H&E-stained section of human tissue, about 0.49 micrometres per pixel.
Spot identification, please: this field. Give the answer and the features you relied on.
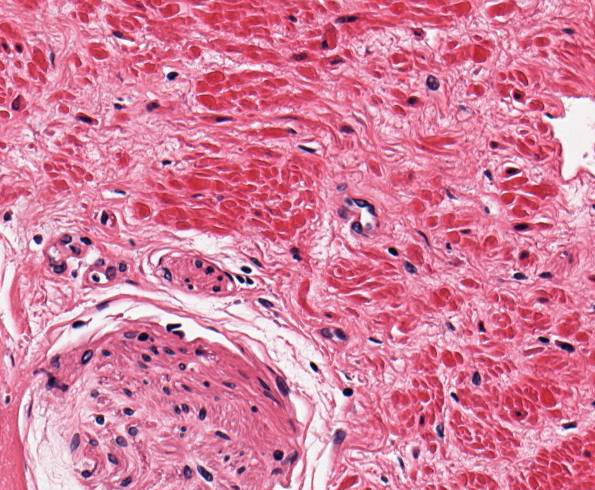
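The field mainly shows fibromuscular stroma. Bright red bundles of smooth muscle fill most of it, especially the upper and right parts, cut mostly across or obliquely and interlacing in different directions, with pale pink loose fibrous stroma between them.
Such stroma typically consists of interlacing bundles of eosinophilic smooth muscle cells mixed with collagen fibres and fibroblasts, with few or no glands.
No epithelium or fat cells are present.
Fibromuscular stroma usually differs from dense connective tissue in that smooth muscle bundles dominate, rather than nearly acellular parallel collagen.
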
